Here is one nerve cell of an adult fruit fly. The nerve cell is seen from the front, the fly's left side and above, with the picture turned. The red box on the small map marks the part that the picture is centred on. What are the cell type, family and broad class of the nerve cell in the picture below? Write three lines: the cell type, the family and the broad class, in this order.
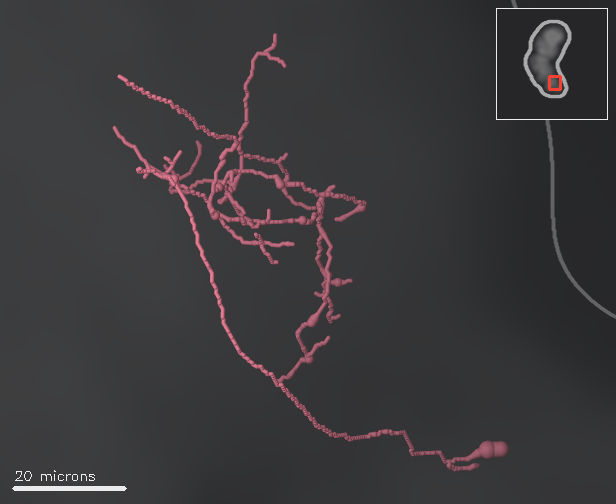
IN21A072
hemilineage 21A
nerve-cord intrinsic neuron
